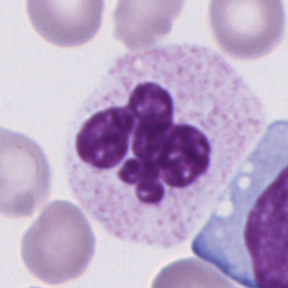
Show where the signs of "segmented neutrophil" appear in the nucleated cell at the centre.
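This segmented neutrophil has a roughly round outline. Its chromatin is dark purple and densely condensed. Fine pink-violet granules lie scattered throughout an abundant, pale pinkish-lilac cytoplasm.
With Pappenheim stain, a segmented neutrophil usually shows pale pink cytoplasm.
The pale pinkish-lilac cytoplasm seen here is in keeping with that.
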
